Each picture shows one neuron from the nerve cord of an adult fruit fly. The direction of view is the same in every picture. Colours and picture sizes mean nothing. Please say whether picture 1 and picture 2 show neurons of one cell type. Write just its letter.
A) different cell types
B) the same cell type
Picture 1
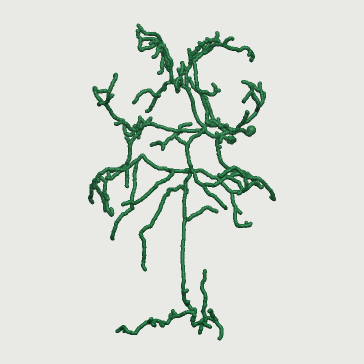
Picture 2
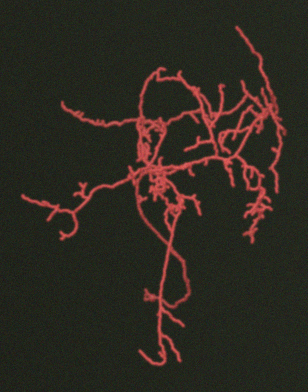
A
